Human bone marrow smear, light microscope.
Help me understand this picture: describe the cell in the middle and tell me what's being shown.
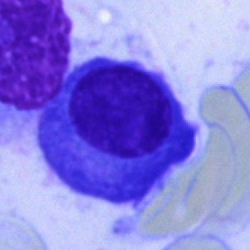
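In outline the cell is roughly oval, its edge slightly bumpy. The nucleus is placed off-centre, toward the upper right. Around it the cytoplasm forms a broad rim, widest on the lower left, with no visible granules. This is a plasma cell.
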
